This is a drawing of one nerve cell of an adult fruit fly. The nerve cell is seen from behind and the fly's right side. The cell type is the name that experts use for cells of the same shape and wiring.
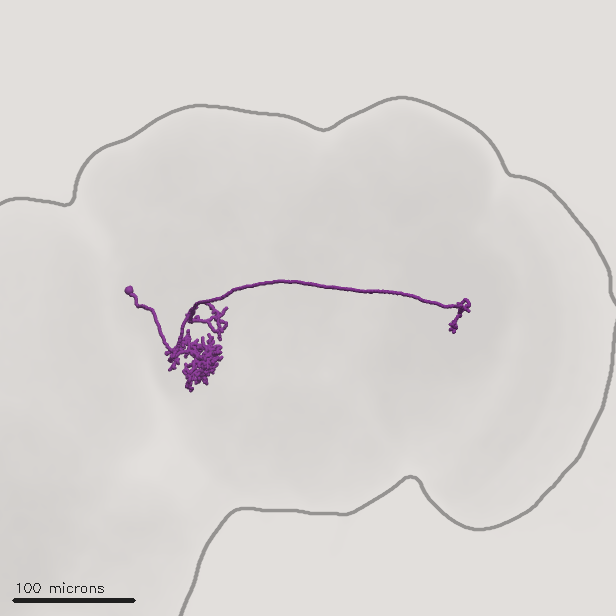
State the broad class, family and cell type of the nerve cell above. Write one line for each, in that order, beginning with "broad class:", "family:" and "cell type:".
broad class: central-brain intrinsic neuron
family: hemilineage VLPl&d1_lateral
cell type: AVLP262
